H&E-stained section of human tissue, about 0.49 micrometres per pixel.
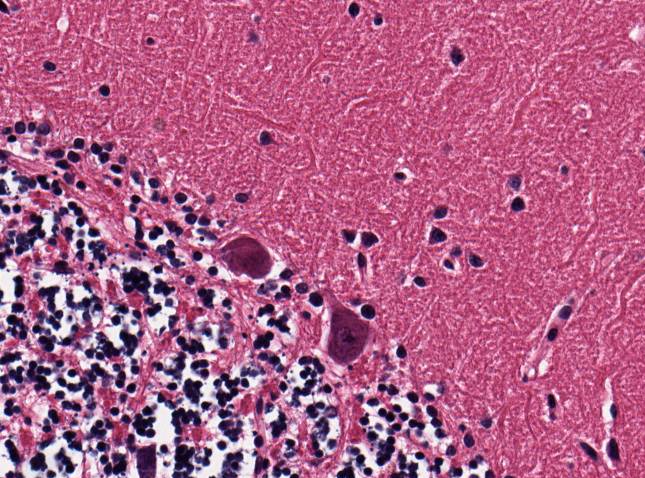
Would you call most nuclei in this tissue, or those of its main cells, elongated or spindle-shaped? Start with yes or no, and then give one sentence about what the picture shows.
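No. The lower-left layer is packed with small, round, dark-blue nuclei that have scant visible cytoplasm.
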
